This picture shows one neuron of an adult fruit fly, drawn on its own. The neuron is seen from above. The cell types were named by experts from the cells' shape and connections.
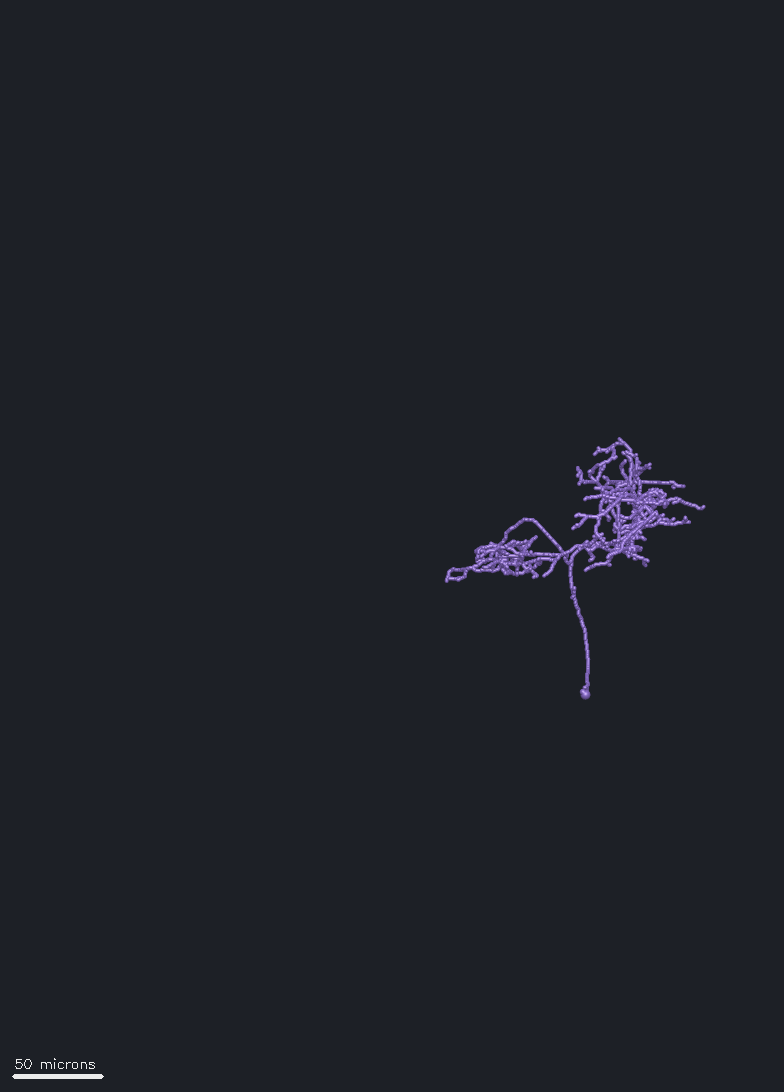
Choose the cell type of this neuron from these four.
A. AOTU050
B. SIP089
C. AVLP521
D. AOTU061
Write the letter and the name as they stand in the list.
C. AVLP521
